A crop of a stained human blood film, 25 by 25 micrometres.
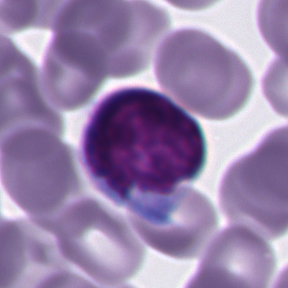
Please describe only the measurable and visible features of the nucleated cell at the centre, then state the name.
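Let me start with the nucleus: about 10 micrometres across, its chromatin dense, dark purple and coarsely clumped. The cytoplasm is scant and pale blue, showing mostly as a crescent along the cell's lower edge. I'd call this a typical lymphocyte.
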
